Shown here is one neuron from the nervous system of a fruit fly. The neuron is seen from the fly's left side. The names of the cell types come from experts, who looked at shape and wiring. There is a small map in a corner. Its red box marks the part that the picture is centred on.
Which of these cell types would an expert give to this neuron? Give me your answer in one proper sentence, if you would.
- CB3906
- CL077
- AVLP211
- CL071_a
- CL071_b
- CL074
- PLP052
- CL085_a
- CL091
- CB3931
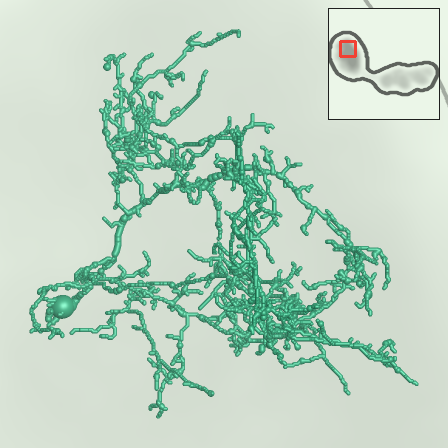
With respect to cell type, this neuron is CL071_a.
